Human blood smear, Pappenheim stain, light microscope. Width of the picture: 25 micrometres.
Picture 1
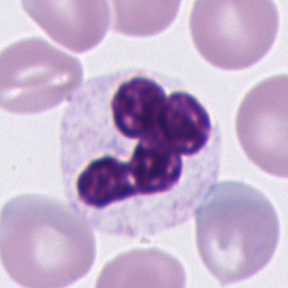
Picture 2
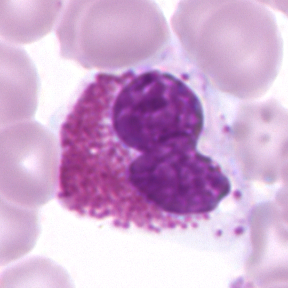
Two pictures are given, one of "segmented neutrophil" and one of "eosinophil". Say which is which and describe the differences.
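Which is which seems clear enough: picture 1 is the segmented neutrophil, picture 2 the eosinophil. The granules are where they part most: the eosinophil's are coarse and reddish-pink, packed densely in the left part of the cytoplasm, while the segmented neutrophil's are fine, lilac and scattered.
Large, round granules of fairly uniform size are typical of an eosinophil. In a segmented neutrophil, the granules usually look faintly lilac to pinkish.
The eosinophil's nucleus lies in the right half, and the cytoplasm to its right is pale, with few granules. The segmented neutrophil's cytoplasm, by contrast, is abundant and very pale pinkish-lilac, inside a round, smooth outline, with no vacuoles. Both have dark purple chromatin, dense in picture 1 and coarsely clumped in picture 2, and neither shows nucleoli.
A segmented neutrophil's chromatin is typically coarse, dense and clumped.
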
